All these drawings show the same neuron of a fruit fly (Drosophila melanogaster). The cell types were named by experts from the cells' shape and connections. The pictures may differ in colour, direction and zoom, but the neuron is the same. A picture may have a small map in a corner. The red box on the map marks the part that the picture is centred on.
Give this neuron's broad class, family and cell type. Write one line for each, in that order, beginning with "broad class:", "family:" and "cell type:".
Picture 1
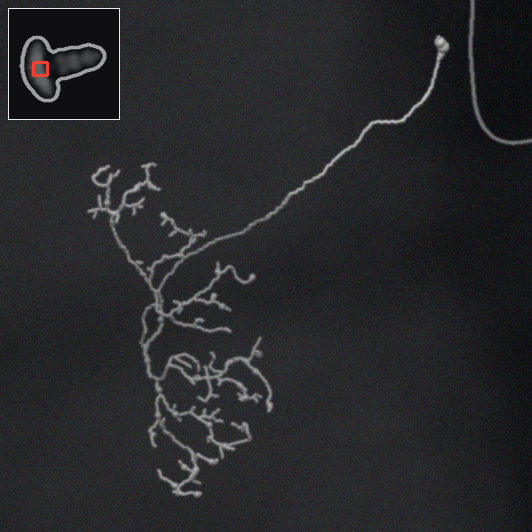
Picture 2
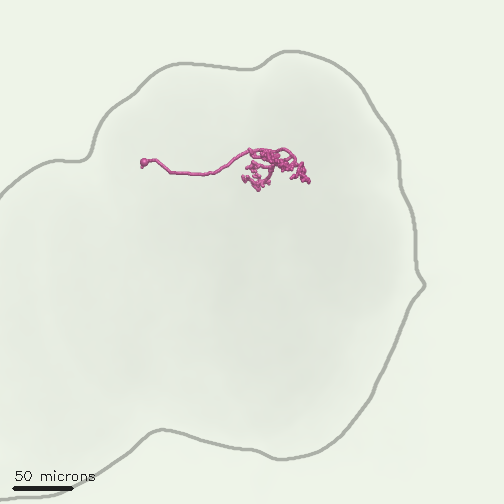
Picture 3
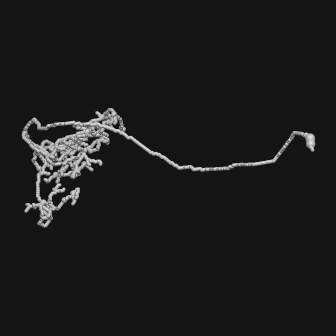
broad class: central-brain intrinsic neuron
family: hemilineage DM6_dorso_medial
cell type: FB7D_b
